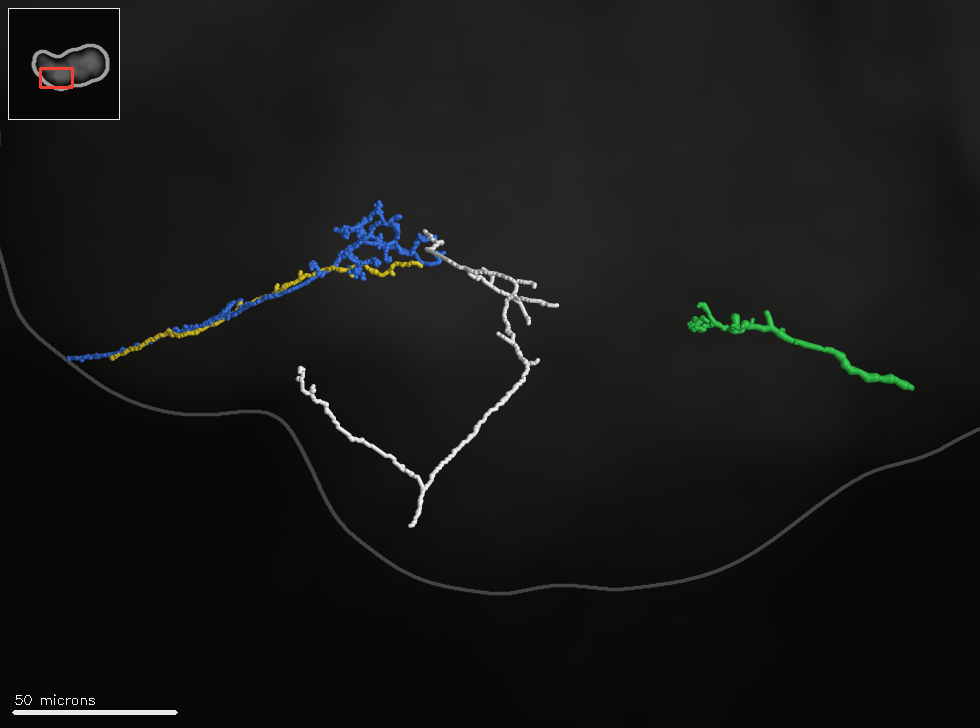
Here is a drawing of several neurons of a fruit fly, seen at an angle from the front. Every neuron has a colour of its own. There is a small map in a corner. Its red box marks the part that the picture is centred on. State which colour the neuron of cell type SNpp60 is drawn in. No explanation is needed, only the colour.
yellow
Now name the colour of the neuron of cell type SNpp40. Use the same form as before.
blue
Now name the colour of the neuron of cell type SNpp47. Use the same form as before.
green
